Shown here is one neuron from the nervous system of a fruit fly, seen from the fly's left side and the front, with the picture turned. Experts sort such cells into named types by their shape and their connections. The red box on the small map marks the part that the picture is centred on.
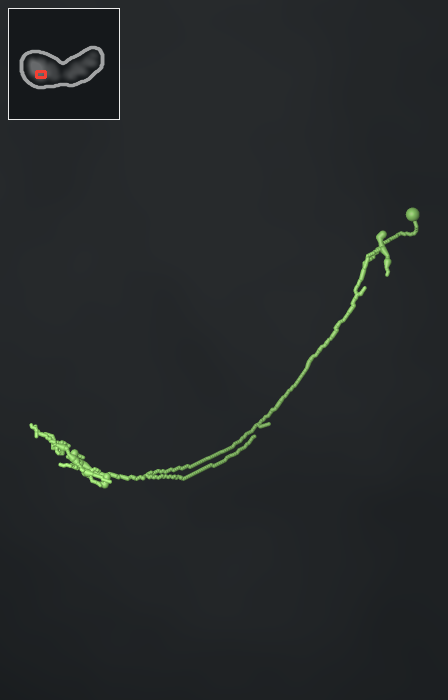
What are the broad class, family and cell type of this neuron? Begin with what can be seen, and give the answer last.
As drawn here it is wider than it is tall. Its broad class is optic-lobe intrinsic neuron. The family is T. It is of cell type T4b.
